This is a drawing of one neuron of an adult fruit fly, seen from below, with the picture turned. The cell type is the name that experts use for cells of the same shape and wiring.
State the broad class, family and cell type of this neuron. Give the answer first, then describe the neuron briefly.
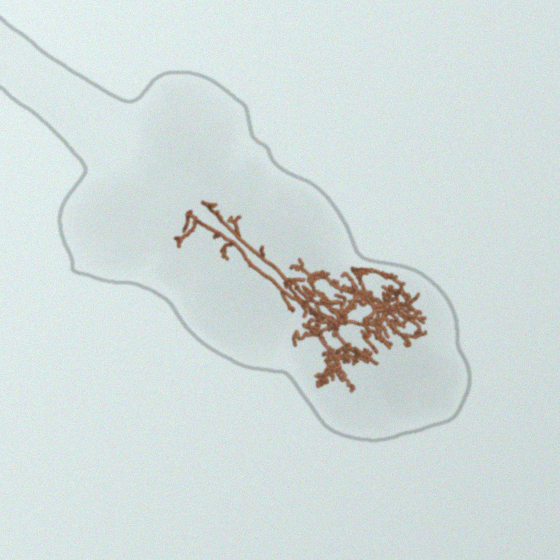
This is a nerve-cord intrinsic neuron. Its family is hemilineage 05B. It is of cell type IN05B031. It is in the nerve cord and does not reach the brain. As drawn here it is wider than it is tall.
